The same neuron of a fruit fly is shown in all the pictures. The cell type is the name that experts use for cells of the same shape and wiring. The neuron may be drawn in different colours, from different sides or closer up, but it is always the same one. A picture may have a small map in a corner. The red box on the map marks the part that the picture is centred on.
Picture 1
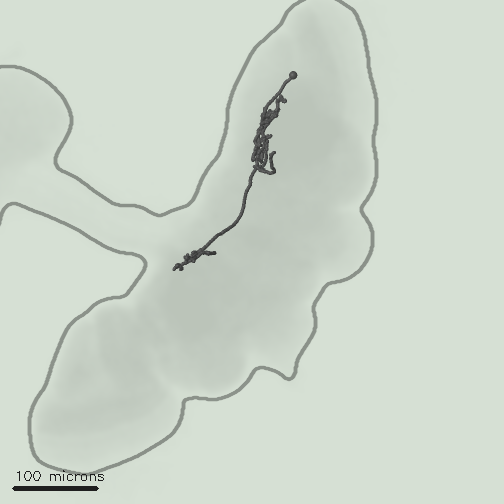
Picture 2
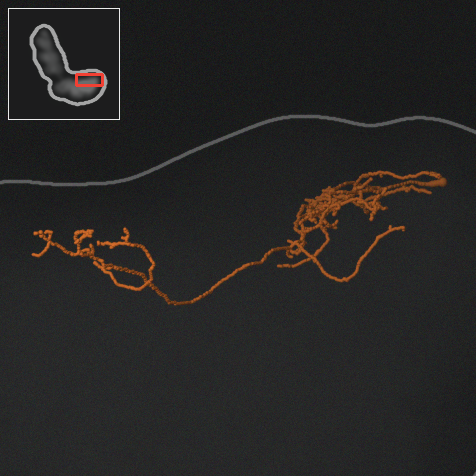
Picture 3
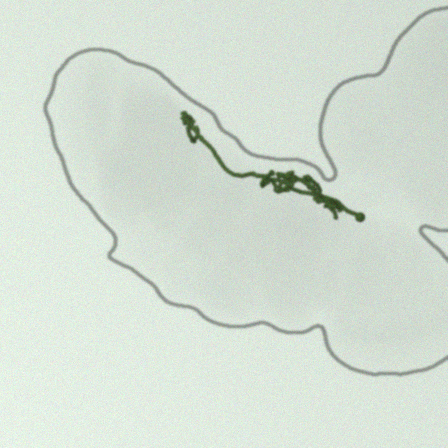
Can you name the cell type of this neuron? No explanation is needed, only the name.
CB3556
